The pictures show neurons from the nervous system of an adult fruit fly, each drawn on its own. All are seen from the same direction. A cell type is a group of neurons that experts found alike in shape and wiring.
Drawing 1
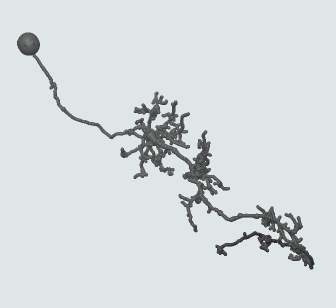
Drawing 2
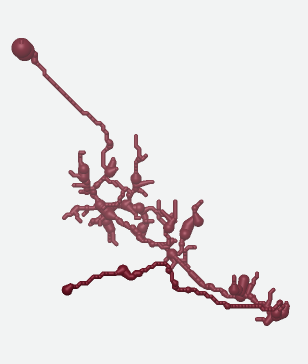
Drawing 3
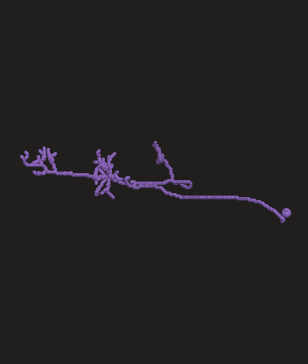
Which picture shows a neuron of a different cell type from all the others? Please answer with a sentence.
The neuron in drawing 3 is of another cell type than the rest.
